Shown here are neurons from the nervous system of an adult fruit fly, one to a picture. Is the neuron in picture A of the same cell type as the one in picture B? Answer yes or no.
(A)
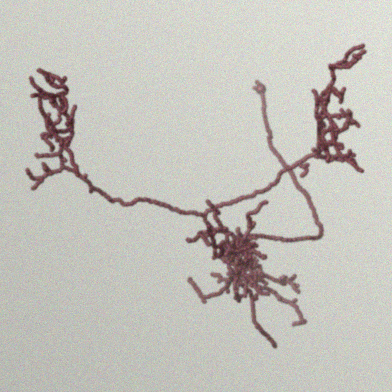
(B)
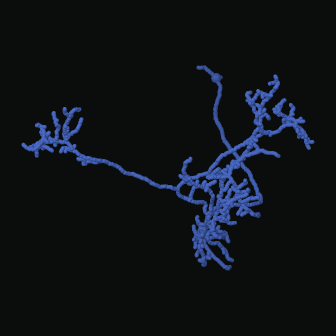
no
